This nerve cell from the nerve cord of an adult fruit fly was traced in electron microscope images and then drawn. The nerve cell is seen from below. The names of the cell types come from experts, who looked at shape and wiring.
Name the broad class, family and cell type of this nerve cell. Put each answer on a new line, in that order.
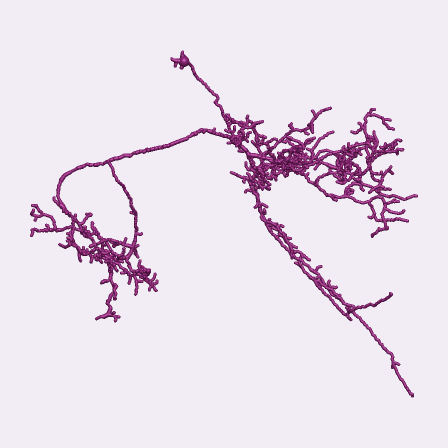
nerve-cord intrinsic neuron
hemilineage 01A
IN01A035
